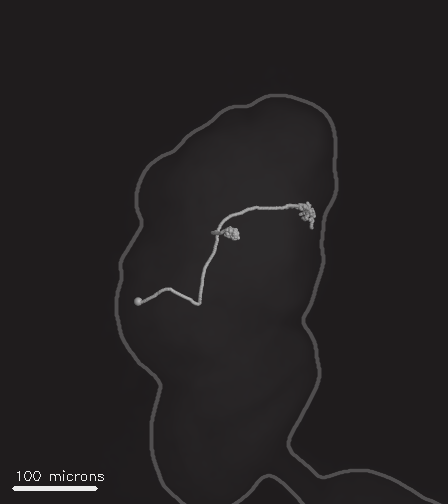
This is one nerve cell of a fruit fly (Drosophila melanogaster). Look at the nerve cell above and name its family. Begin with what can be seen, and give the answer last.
From left to right in the picture it spans about 200 microns. As drawn here it is wider than it is tall. It is a central-brain intrinsic neuron. Its family is hemilineage LALv1_dorsal.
